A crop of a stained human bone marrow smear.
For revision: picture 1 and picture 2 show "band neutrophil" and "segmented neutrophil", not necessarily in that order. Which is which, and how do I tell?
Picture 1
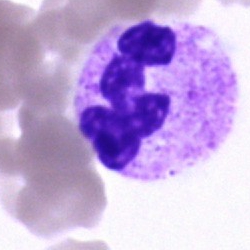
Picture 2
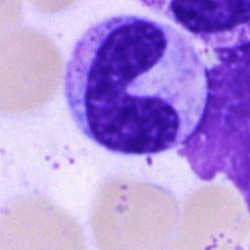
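Picture 1 shows a segmented neutrophil, and picture 2 shows a band neutrophil. First, the outline: both cells are round with a smooth edge. Second, the nucleus: in picture 2 it is bent into a C, with its indentation opening to the right.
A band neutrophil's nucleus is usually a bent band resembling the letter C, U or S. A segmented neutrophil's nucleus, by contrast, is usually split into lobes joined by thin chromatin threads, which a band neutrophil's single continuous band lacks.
Third, the chromatin: in picture 1 it is dark purple and densely clumped, while in picture 2 it is coarse and clumped, with darker and lighter patches.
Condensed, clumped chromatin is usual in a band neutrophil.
Fourth, nucleoli and vacuoles: neither cell shows nucleoli in its nucleus or vacuoles in its cytoplasm. Fifth, the surroundings: pale red cells crowd against the left side of the cell in picture 1, and a large dark purple mass touches the right edge of the cell in picture 2. Last, picture 1 is slightly soft in focus.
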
